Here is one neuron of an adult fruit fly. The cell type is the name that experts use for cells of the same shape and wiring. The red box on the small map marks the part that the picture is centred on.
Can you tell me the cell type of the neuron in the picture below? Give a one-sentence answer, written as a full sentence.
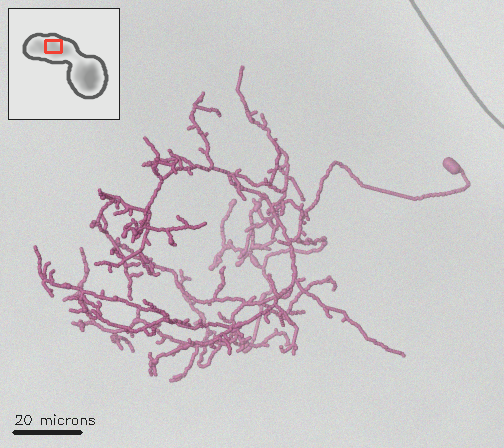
In the scheme of cell types, this neuron is IN16B083.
